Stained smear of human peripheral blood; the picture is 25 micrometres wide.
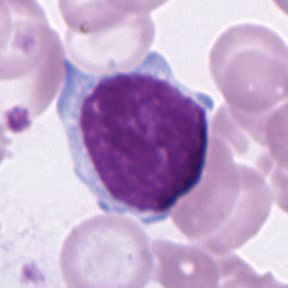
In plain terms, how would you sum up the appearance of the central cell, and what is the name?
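Nucleus first: roughly oval, smooth-edged, no lobes or deep notch, filling most of the cell. Its scant pale blue cytoplasmic rim is widest left, thinnest right. The cell outline is irregular, with small angular cytoplasmic bulges at top and upper left. So: a typical lymphocyte.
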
